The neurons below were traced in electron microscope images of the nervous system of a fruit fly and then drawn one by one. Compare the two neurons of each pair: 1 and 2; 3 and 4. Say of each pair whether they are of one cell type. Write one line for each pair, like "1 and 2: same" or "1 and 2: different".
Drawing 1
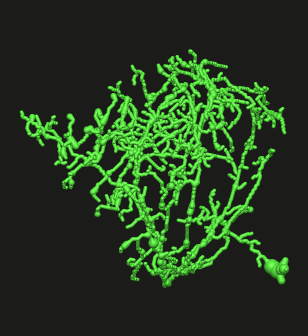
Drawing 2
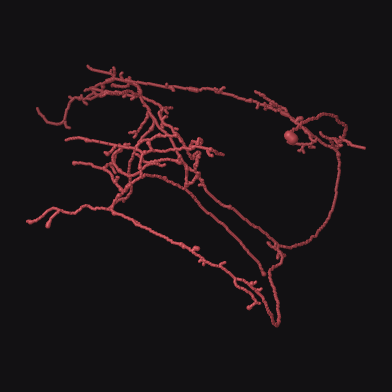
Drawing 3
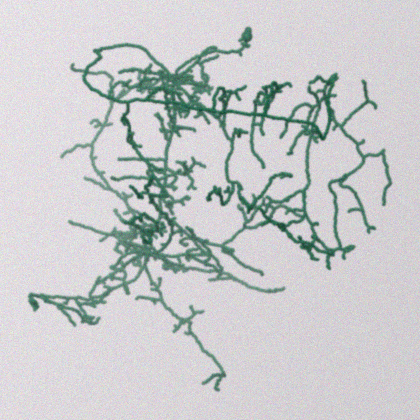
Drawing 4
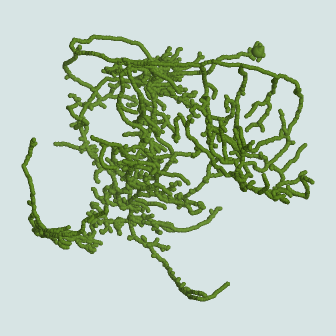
1 and 2: different
3 and 4: same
